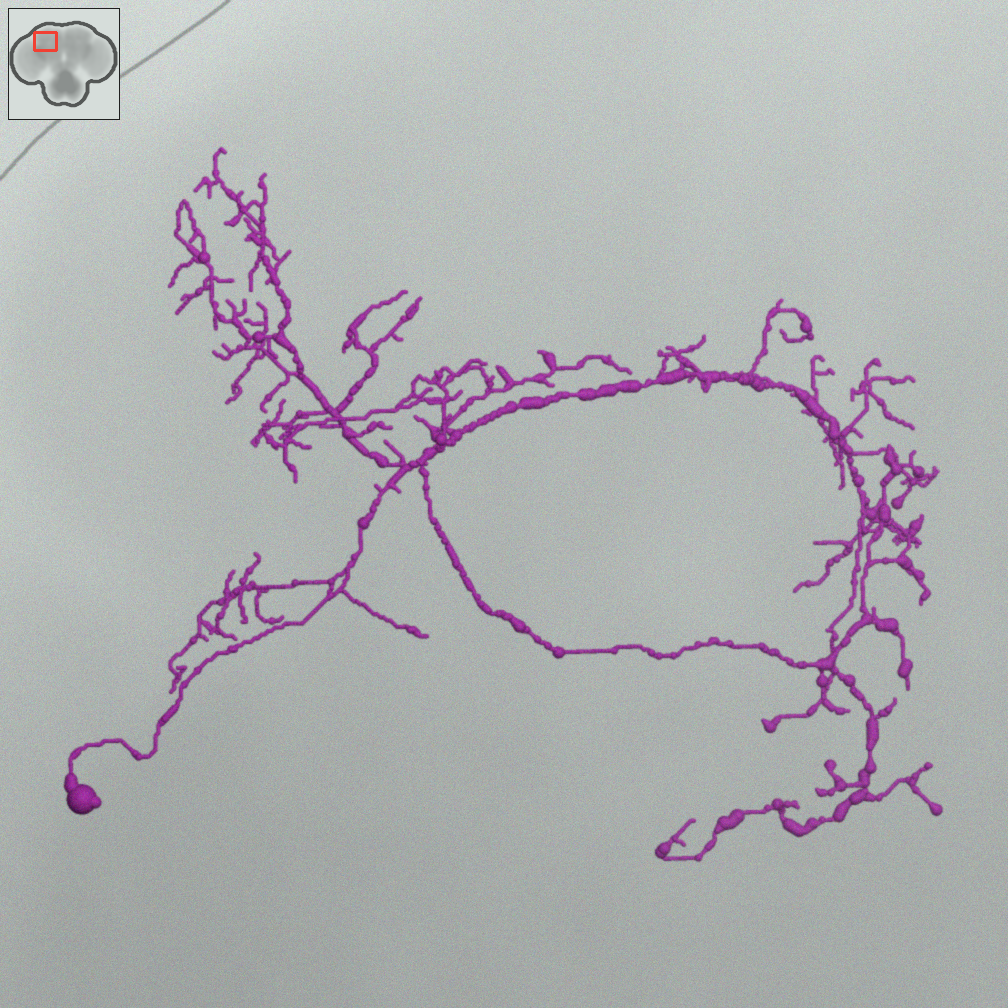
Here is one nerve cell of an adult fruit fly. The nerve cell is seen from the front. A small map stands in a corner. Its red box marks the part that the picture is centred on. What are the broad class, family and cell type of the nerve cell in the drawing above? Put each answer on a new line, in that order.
central-brain intrinsic neuron
hemilineage SLPa&l1_anterior
CL085_a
